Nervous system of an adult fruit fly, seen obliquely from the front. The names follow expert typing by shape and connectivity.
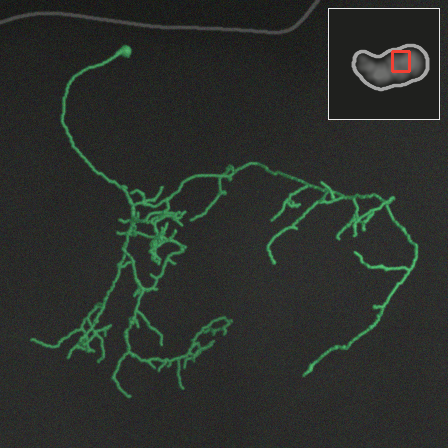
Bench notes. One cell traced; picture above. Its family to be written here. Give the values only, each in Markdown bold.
**hemilineage CLp1**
